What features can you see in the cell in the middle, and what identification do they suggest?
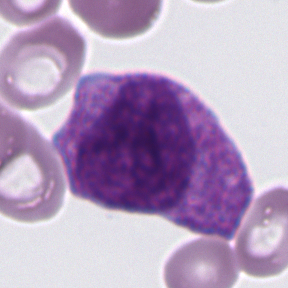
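Several straight edges give the cell an angular, polygonal outline. Its cytoplasm is violet-pink, with a bluish tinge along the cell margin, and is finely dusted with small reddish-purple granules. No vacuoles are visible in the cytoplasm. The cell in the middle is an atypical promyelocyte.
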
